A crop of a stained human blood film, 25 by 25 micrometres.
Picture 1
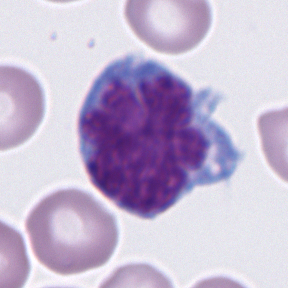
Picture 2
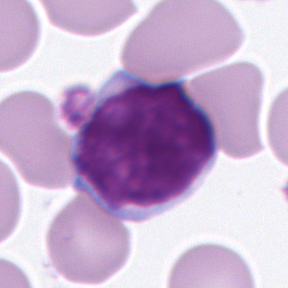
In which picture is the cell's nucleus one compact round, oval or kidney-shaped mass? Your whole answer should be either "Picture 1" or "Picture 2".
Picture 2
